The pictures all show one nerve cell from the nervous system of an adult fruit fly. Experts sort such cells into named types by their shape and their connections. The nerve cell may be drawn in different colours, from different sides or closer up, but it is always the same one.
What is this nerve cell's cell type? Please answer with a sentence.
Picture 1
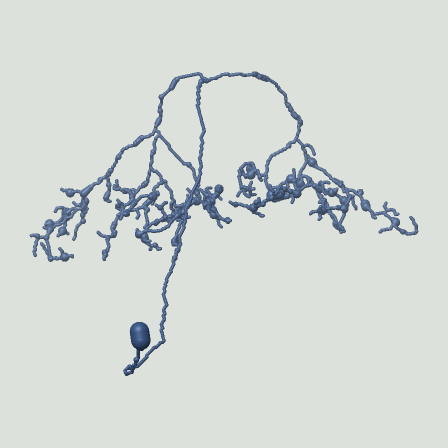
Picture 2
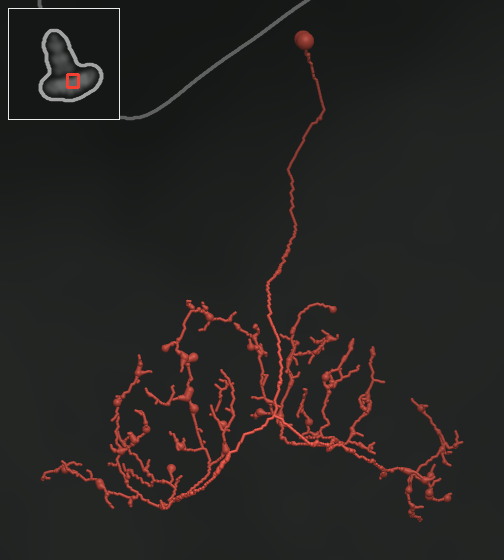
The cell type is FB5R.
